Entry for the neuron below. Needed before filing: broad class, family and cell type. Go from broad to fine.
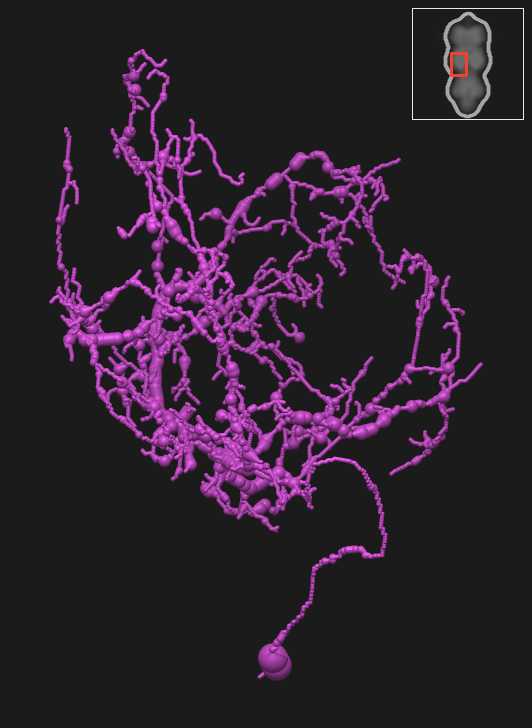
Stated: nerve-cord intrinsic neuron; hemilineage 03A; IN03A038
